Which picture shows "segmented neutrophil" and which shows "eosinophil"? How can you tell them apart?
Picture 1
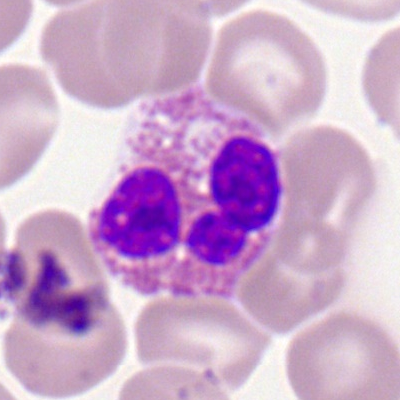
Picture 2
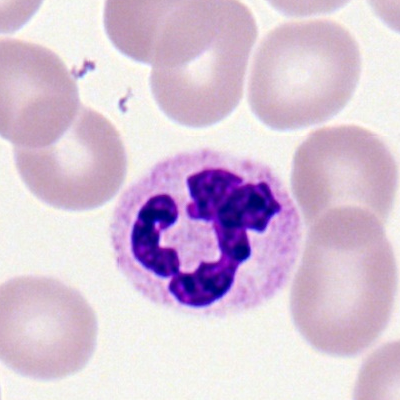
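Picture 1 shows an eosinophil and picture 2 a segmented neutrophil. Both cells have dark purple, coarsely clumped chromatin. In picture 1 the cytoplasm is packed with many pink-orange granules, coarse and individually distinct, and its widest band lies above the nuclear lobes. In picture 2 the cell has a smooth, roughly round outline and plentiful pale pink cytoplasm filled with fine lilac granules.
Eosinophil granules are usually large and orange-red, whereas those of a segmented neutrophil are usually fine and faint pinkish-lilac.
The coarse pink-orange granules in picture 1 and the fine lilac granules in picture 2 match these two patterns.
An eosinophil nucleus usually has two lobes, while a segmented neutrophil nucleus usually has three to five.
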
